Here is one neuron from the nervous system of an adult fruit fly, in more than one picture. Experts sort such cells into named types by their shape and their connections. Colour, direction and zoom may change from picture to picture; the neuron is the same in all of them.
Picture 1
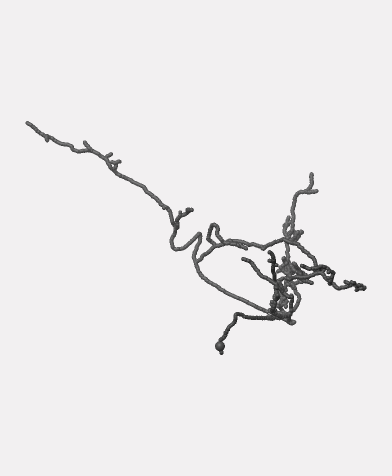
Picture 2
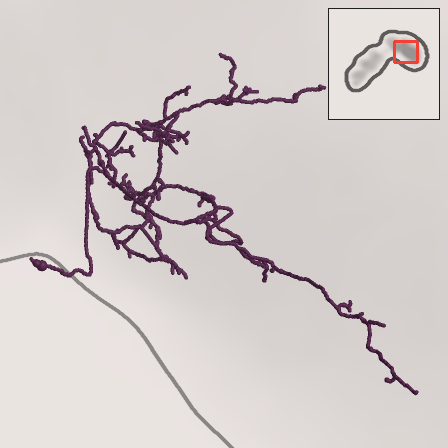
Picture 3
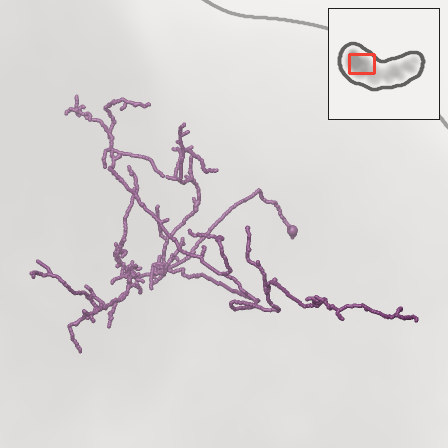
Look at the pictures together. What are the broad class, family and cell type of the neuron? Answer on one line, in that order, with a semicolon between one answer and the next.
central-brain intrinsic neuron; hemilineage DM6_ventral; PS270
